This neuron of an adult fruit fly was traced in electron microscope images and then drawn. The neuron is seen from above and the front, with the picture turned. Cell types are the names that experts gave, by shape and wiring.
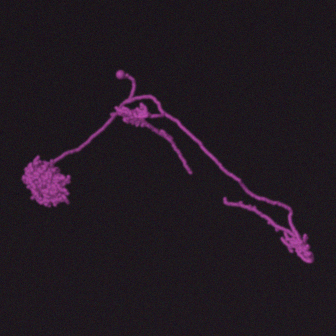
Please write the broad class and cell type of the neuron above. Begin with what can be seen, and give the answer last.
In this view it is wider than it is tall. This is a central-brain intrinsic neuron. It is of cell type AVLP475_b.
